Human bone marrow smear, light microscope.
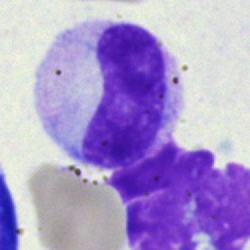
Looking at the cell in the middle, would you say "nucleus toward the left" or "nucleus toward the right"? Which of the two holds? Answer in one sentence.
This cell carries its nucleus toward the right side.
